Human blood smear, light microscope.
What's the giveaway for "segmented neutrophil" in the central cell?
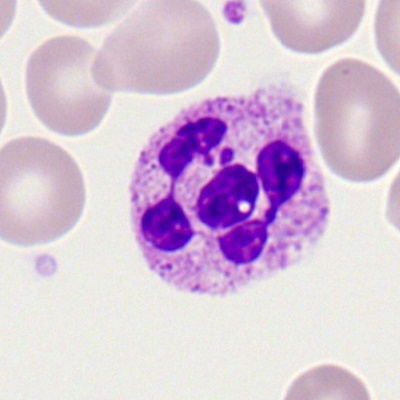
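The abundant cytoplasm of this cell is pale pink, which goes with a segmented neutrophil.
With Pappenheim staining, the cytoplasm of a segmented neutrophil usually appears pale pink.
The picture also shows outer nuclear lobes arranged in a ring around one central lobe, chromatin that is dark purple and densely clumped, and fine lilac granules spread evenly through the cytoplasm.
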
